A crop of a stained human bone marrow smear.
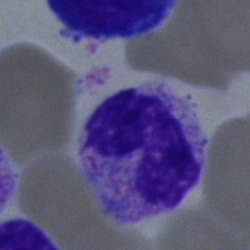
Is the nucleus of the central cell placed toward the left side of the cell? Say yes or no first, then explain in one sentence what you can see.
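No. The cytoplasm is a moderate rim of pale lilac-blue, widest at the lower left.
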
